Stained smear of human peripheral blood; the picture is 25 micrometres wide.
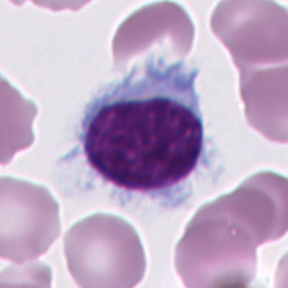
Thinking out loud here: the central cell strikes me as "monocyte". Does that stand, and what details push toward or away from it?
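Monocyte is not the right name here; this is a hairy cell. Fine hair-like projections stick out from the cytoplasm on every side, longest along the upper edge, and the cell border is ragged rather than smooth all the way round. The cytoplasm is pale blue and faint.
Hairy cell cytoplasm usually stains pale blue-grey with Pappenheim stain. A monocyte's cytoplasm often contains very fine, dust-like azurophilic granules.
No granules are visible in this cytoplasm, which tells against monocyte. The chromatin stains dark purple across the whole nucleus.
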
